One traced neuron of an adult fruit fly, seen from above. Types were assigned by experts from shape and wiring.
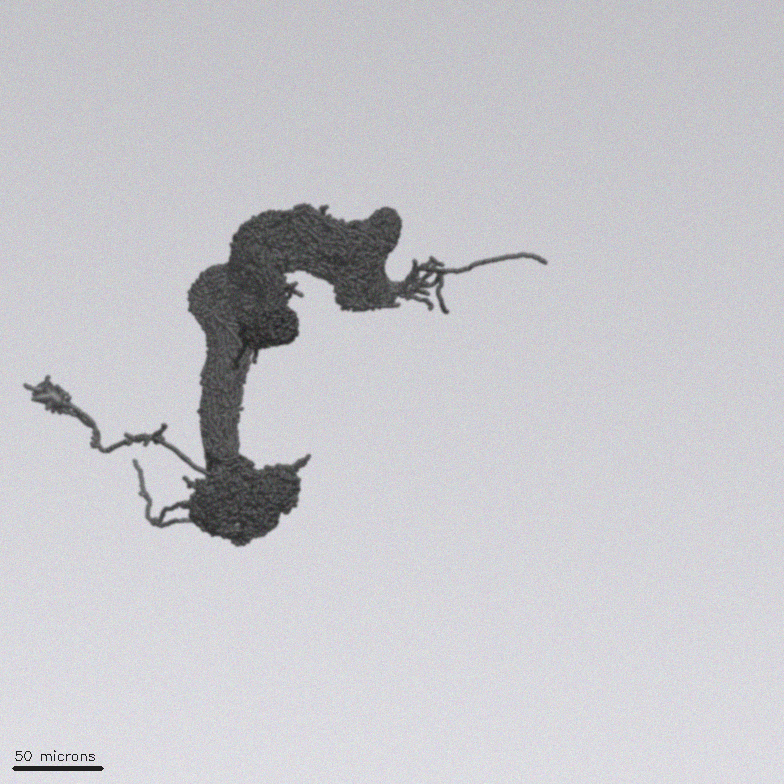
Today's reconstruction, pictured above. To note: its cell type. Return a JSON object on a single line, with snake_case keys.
{"cell_type": "APL"}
